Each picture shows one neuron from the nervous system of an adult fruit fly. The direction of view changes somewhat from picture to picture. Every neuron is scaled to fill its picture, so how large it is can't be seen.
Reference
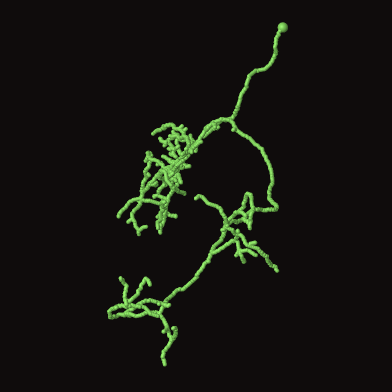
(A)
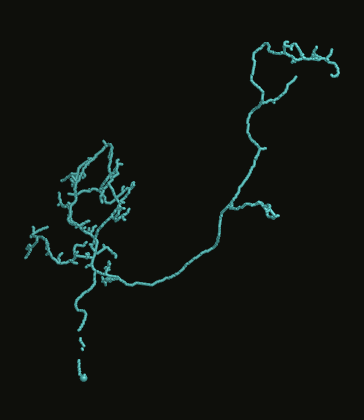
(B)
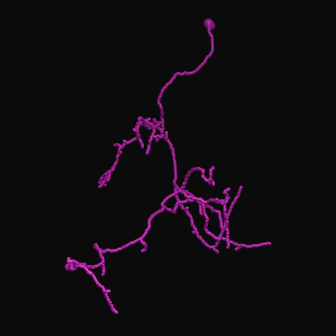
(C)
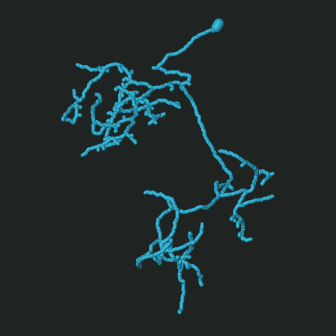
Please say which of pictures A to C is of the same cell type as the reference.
C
